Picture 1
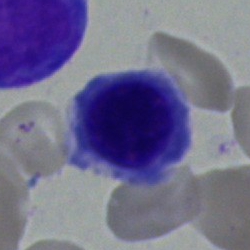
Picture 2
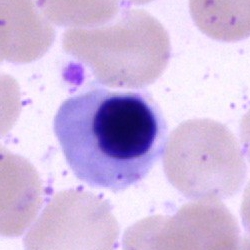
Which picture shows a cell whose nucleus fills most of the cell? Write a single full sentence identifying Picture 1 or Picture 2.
Picture 1 contains a cell with scant cytoplasm around its nucleus.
